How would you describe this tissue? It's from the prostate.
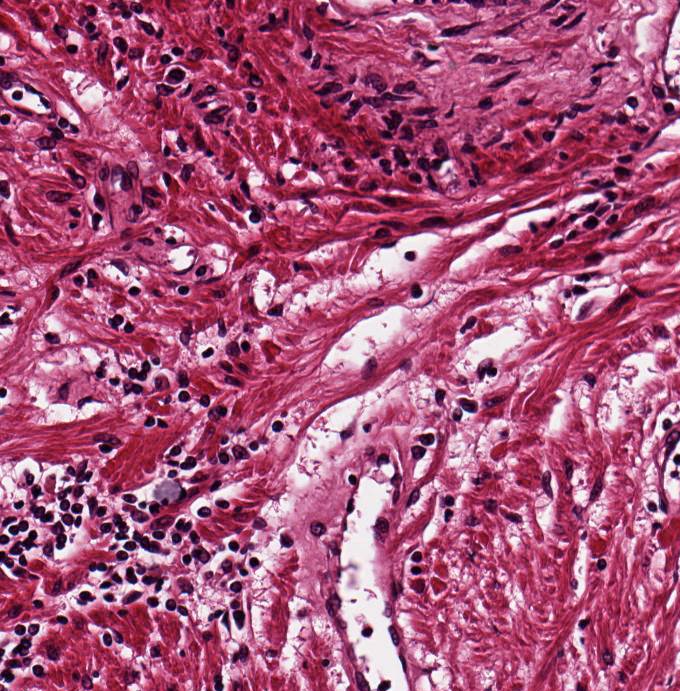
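Interlacing bundles of eosinophilic spindle cells, running in different directions, occupy most of the field. Each spindle cell has an elongated nucleus set in pink fibrillar cytoplasm. Numerous pale, clear spaces lie between the bundles and give a loose, vacuolated appearance, most marked along the central band. At the lower left of the field there is a crowded cluster of small, round, dark nuclei.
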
